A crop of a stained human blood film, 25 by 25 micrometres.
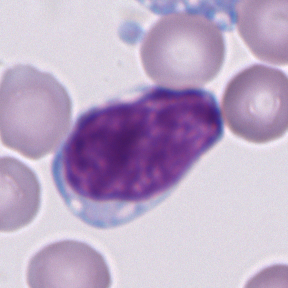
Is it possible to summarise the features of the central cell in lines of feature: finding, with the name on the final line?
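Shape: elongated, long axis running from lower left to upper right
Nucleus: smooth oval, without lobes or a deep indentation
Chromatin: dark purple, with scattered small paler patches
Cytoplasm: pale blue
Name: myeloblast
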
